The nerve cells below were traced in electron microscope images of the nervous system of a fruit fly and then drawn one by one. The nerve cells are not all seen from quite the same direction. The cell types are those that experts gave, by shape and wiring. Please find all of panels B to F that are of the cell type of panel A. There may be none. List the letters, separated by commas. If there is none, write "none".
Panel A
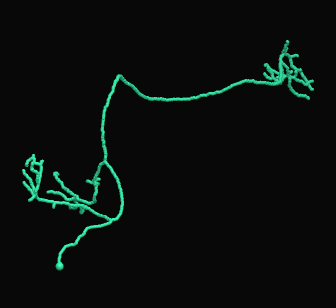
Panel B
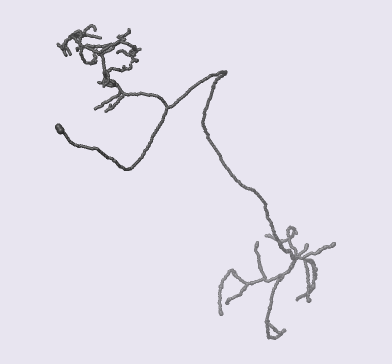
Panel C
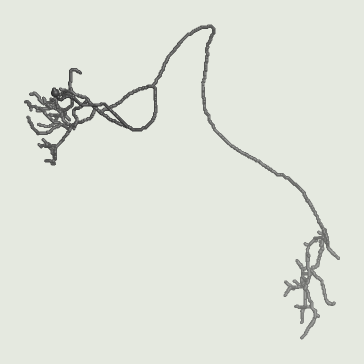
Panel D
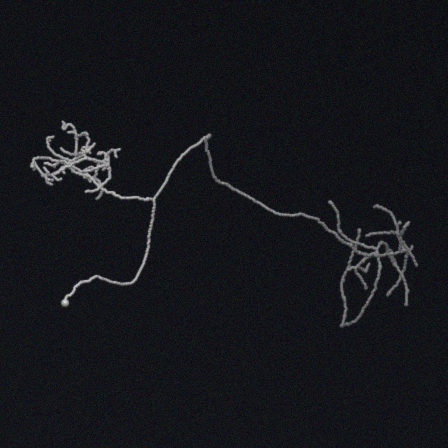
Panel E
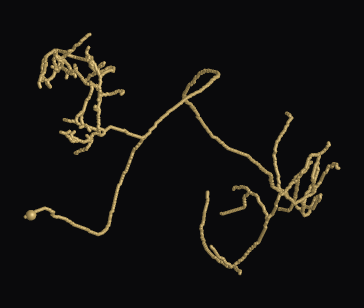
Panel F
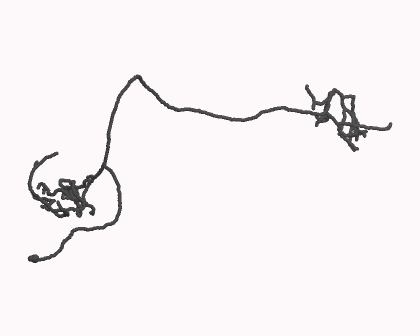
C, F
